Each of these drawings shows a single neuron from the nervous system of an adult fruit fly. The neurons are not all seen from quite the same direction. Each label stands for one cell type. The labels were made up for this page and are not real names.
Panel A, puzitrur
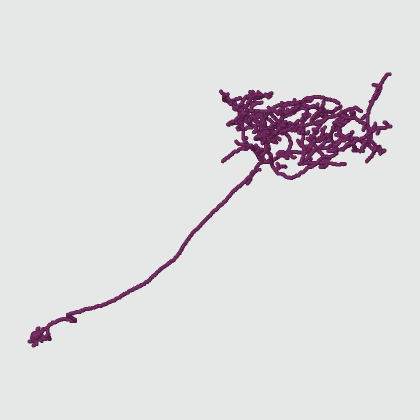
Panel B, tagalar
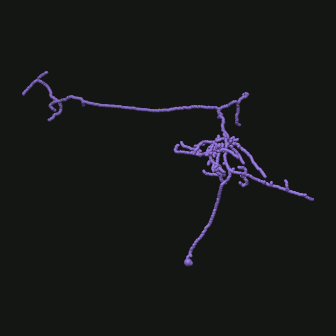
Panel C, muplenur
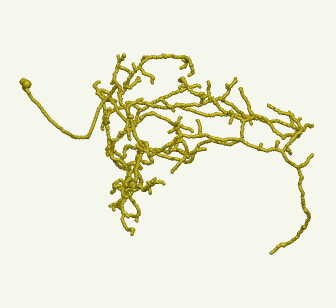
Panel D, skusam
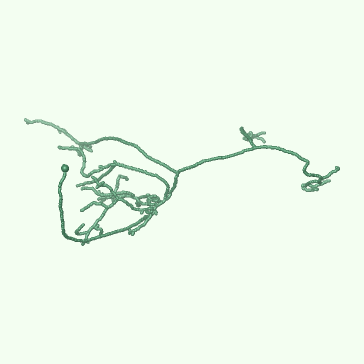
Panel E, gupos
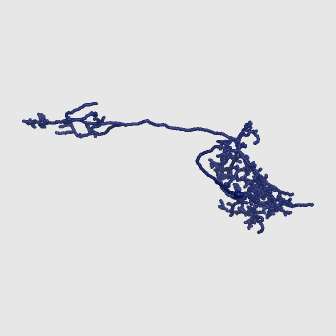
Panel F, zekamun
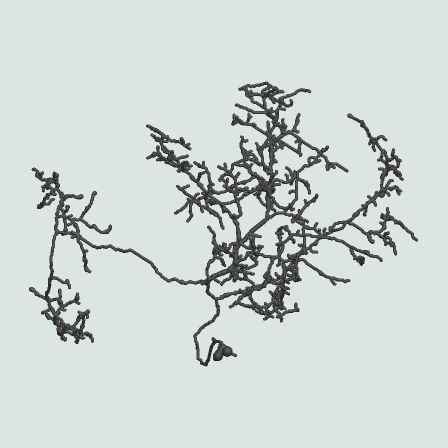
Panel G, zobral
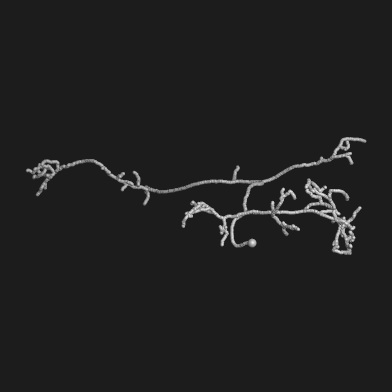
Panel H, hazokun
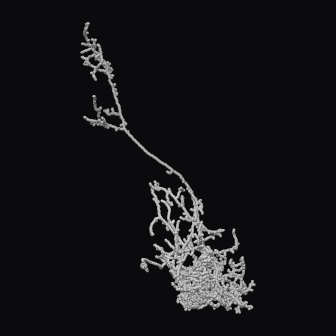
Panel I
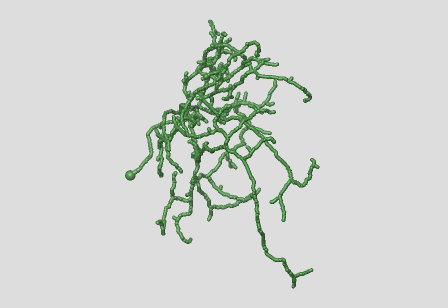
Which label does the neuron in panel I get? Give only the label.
muplenur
